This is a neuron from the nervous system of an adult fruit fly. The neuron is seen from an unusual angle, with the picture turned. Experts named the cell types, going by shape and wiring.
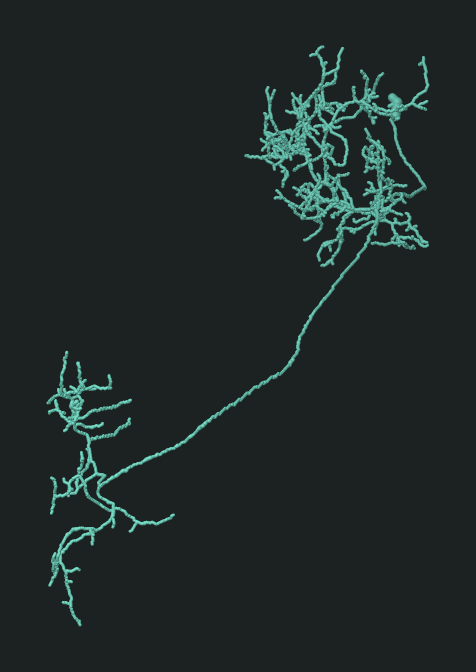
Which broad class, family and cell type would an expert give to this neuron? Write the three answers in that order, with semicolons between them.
central-brain intrinsic neuron; hemilineage VLPl2_posterior; CB1883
